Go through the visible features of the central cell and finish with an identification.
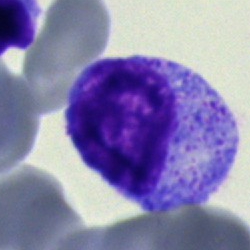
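Round to oval, the cell has a smooth outline. Its nucleus lies toward the left side. On the right, the cytoplasm forms a broad crescent, pale lilac-blue in colour. The cell is a promyelocyte.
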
